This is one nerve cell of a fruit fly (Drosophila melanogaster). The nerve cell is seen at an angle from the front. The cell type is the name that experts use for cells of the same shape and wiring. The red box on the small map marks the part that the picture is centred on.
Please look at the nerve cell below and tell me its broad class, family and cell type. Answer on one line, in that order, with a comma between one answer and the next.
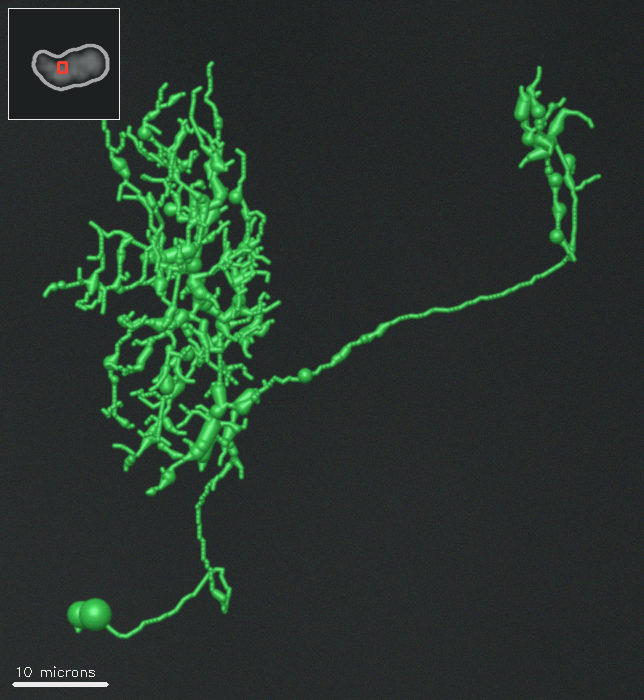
optic-lobe intrinsic neuron, Tlp, Tlp13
